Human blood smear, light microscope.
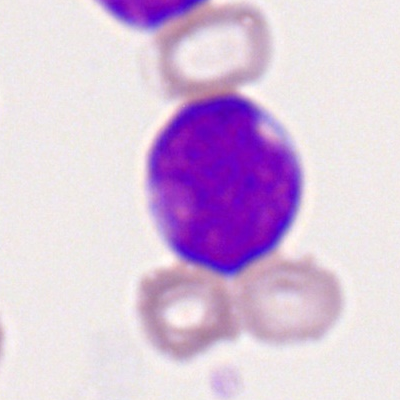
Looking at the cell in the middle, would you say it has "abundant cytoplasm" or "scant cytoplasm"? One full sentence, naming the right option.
In this cell, the cytoplasm is scant.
